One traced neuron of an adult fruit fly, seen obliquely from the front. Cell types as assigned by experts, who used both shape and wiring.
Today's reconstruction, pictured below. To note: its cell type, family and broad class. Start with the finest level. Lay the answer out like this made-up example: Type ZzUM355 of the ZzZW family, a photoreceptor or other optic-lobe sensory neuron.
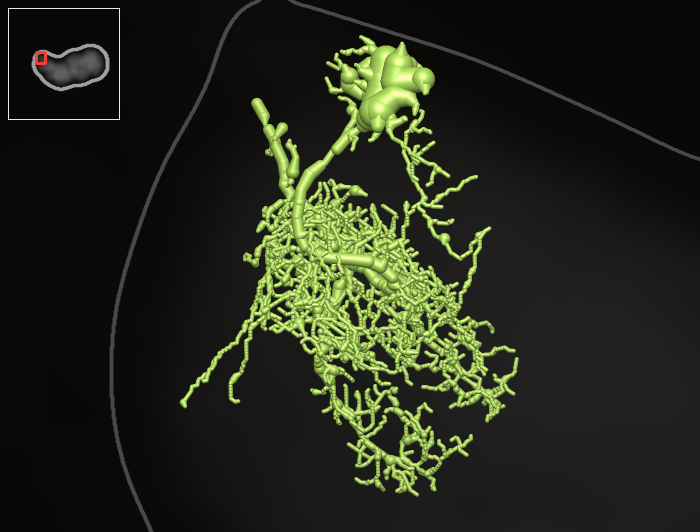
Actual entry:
Type MNad57 of the MNad family, a motor neuron of the nerve cord.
